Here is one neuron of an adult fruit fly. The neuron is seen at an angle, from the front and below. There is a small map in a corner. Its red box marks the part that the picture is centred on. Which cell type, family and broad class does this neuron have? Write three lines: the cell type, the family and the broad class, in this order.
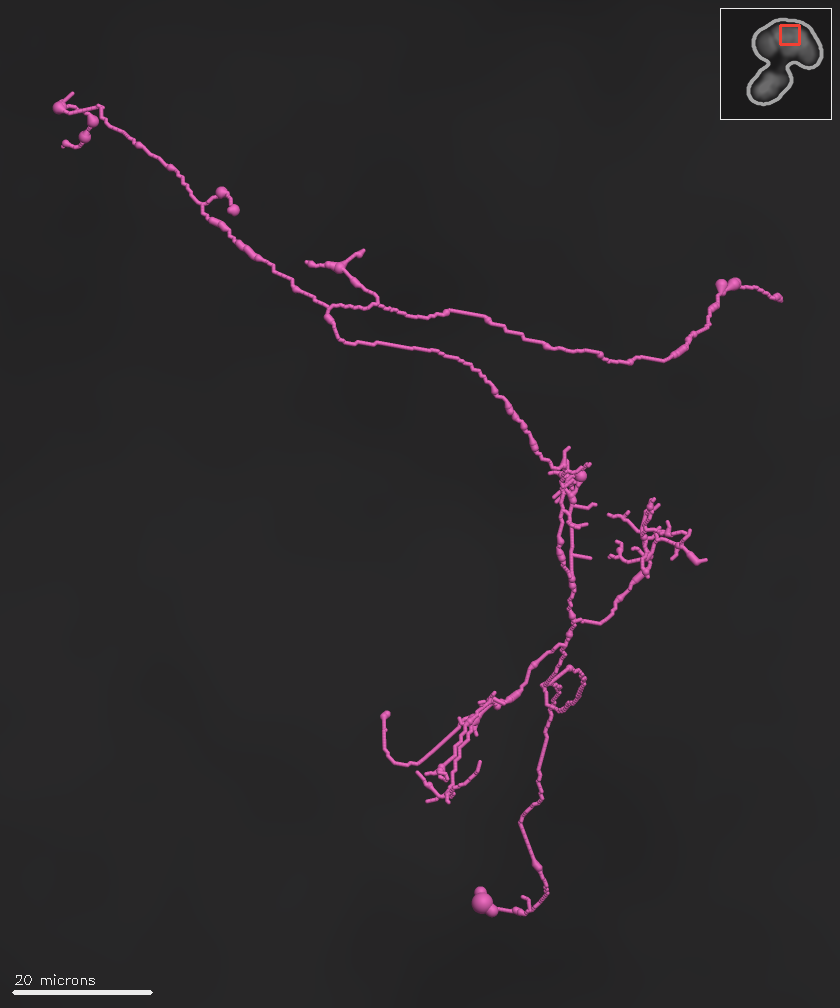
FS3_a
class CX
central-brain intrinsic neuron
